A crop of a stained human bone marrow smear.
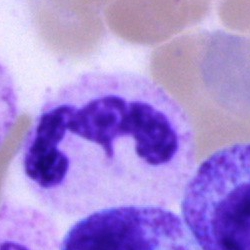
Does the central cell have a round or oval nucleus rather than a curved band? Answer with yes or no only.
No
